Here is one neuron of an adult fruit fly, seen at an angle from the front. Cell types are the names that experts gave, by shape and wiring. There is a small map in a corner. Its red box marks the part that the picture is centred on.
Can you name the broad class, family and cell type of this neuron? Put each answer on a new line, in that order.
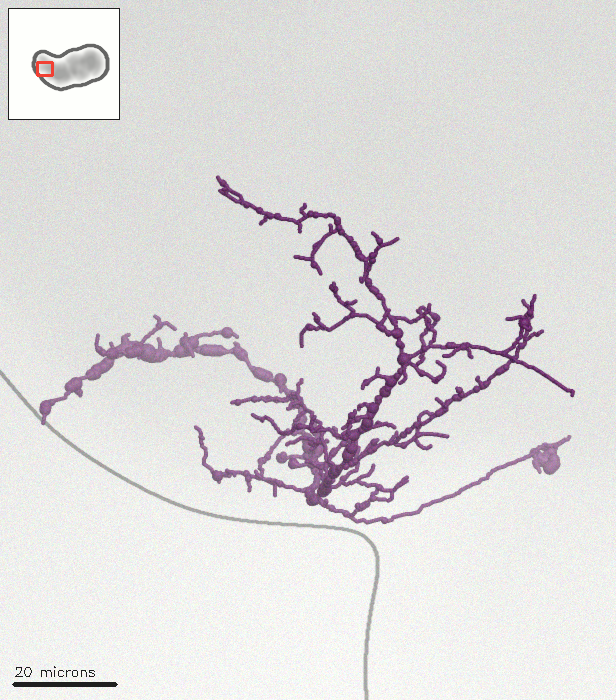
nerve-cord intrinsic neuron
hemilineage 14A
IN14A051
